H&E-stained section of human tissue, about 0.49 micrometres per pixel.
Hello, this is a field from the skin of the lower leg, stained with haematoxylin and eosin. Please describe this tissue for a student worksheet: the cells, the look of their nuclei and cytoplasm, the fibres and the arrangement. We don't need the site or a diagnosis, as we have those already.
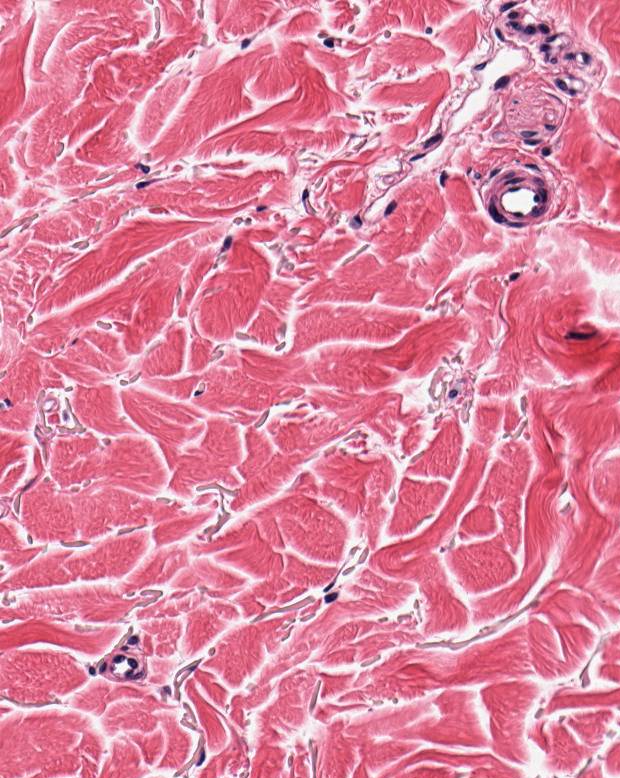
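Closely packed, strongly eosinophilic fibres fill the whole field, running in many directions and interlacing. Nuclei are sparse for the field size; most are slender dark profiles in the narrow spaces between fibres. A small round vessel in the upper right has a thick wall and an open, empty lumen. Near the lower left corner, a smaller vessel with a tiny lumen is ringed by a few dark nuclei.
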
